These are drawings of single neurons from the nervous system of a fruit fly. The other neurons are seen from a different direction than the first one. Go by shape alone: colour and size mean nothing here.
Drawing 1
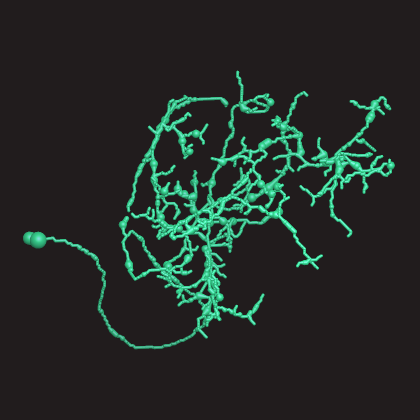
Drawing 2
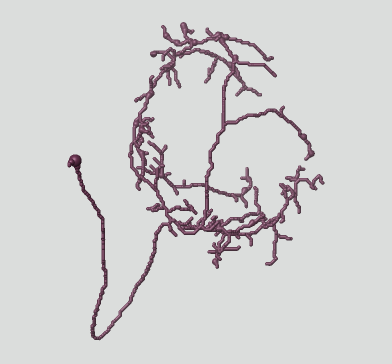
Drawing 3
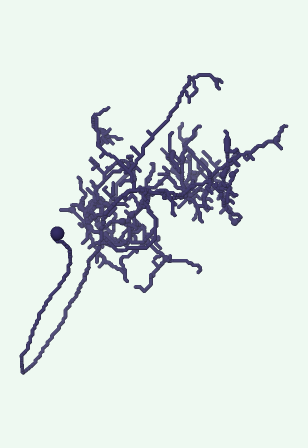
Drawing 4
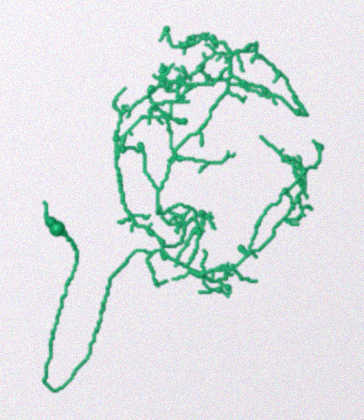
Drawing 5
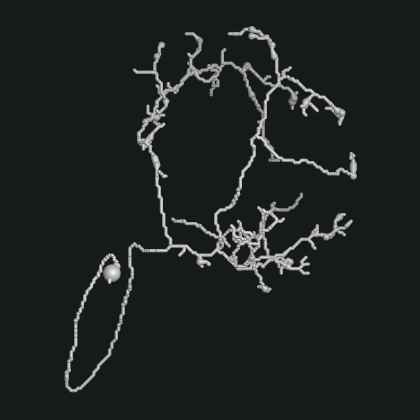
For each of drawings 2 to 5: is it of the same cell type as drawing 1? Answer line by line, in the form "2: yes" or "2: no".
2: no
3: yes
4: no
5: no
